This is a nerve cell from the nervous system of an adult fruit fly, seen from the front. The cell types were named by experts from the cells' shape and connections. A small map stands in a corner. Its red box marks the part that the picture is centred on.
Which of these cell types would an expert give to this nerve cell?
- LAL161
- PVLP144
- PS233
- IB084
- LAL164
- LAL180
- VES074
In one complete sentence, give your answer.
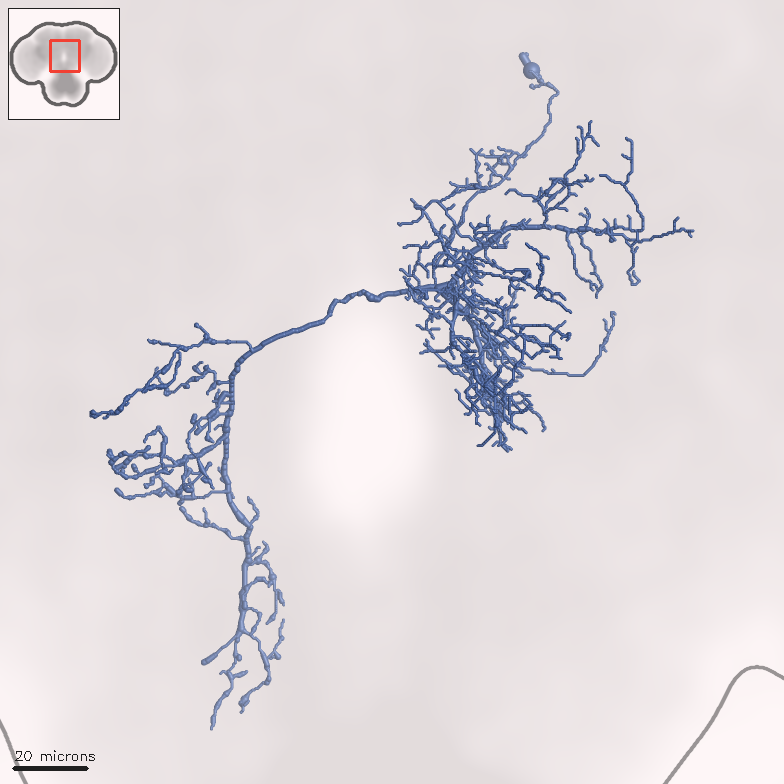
The cell type that this nerve cell has is VES074.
